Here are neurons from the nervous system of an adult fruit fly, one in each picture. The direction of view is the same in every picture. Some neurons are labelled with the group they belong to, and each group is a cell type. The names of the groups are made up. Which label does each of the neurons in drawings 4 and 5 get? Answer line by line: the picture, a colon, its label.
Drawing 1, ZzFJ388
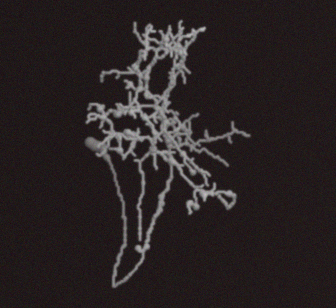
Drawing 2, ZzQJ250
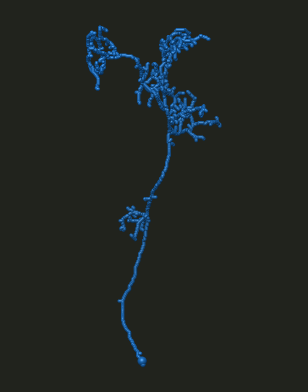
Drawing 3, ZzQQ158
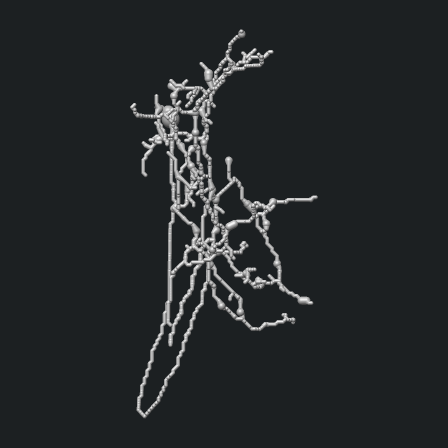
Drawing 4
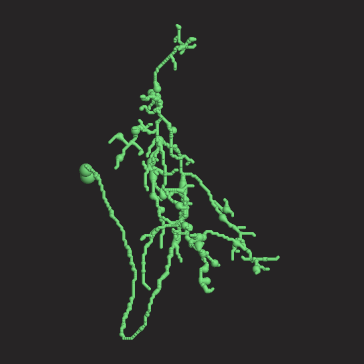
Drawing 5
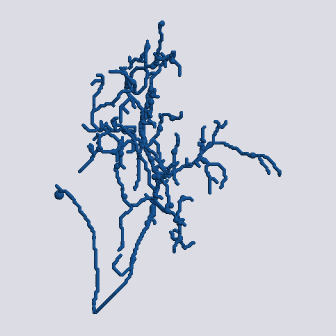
4: ZzQQ158
5: ZzFJ388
